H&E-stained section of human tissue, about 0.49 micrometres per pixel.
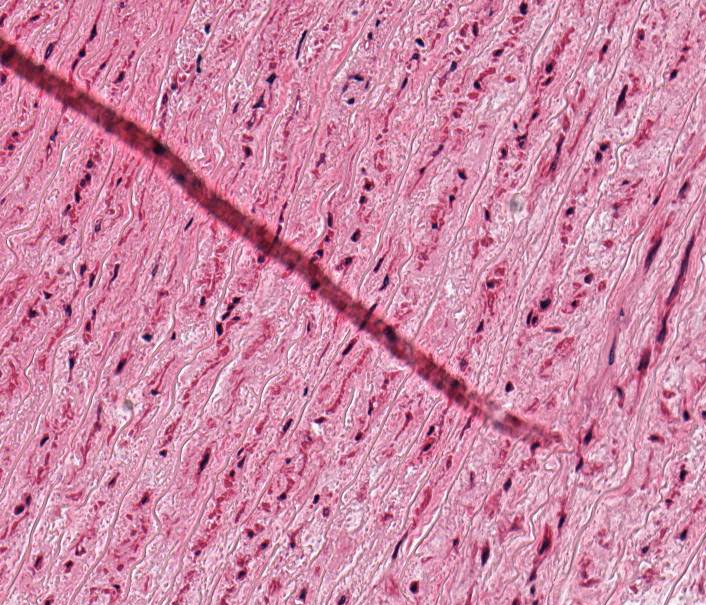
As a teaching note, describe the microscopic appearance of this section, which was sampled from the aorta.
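Thin clear clefts divide the tissue into numerous narrow strands running in the fibre direction. Its nuclei are dark blue, elongated and spindle-shaped, their long axes aligned with the fibres. They are distributed fairly evenly across the field, without clustering. No fat cells are seen.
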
